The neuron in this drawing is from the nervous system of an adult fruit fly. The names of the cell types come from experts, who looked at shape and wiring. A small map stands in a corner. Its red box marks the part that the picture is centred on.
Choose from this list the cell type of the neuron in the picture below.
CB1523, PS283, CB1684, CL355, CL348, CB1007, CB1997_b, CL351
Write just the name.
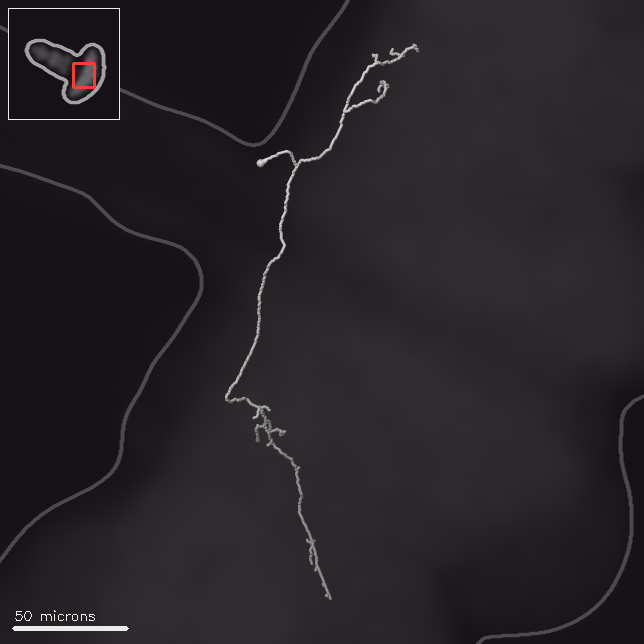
CL355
